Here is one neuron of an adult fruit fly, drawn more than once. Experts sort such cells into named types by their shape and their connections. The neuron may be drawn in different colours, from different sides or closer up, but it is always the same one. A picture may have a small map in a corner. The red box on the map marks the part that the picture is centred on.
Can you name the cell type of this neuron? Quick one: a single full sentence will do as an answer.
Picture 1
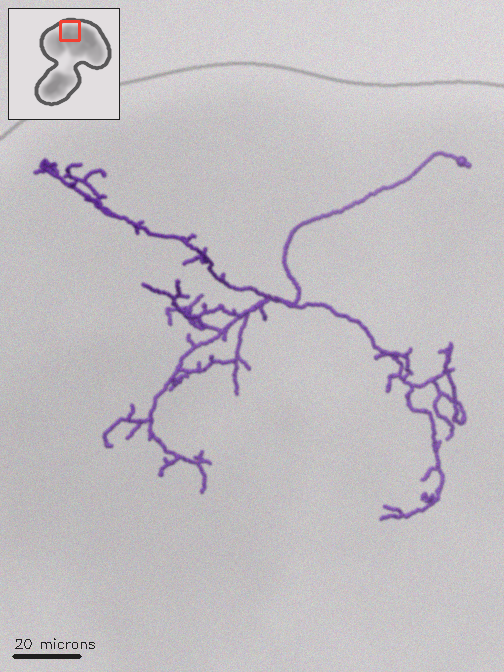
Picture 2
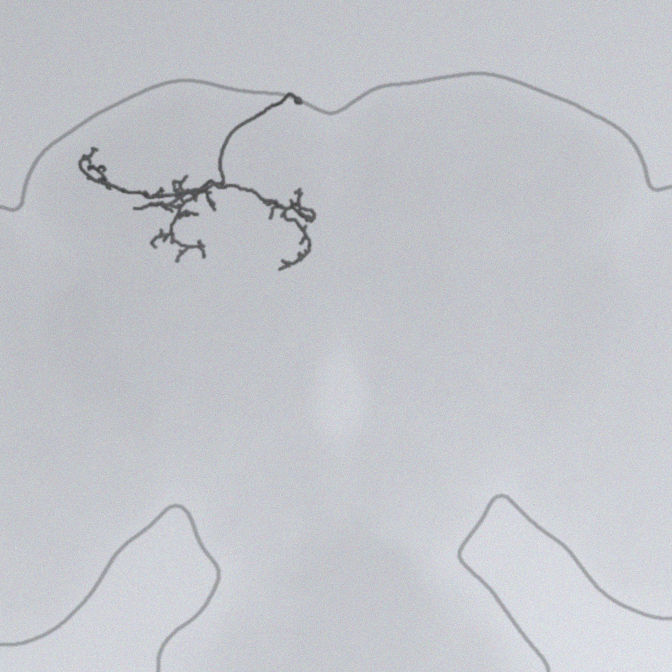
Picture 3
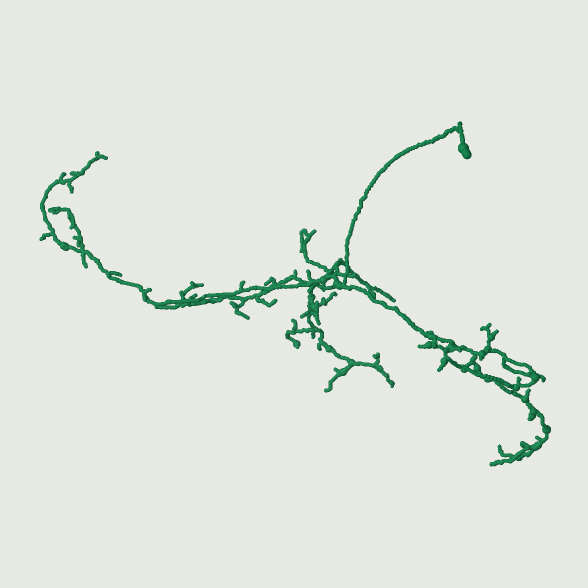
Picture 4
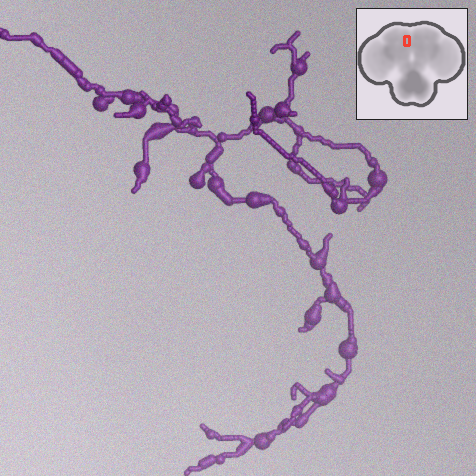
The cell type that fits this neuron is CB2954.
